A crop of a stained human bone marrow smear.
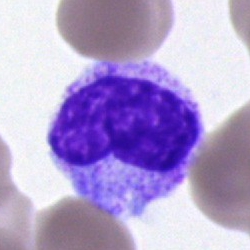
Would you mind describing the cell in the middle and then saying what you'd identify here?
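Let me start with the nucleus: bean-shaped, with a notch in its lower edge. It sits up in the upper part of the cell, so most of the cytoplasm lies below it. The chromatin looks dark purple and clumped, with paler patches between the clumps. The outline is roughly round. So this is a metamyelocyte.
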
